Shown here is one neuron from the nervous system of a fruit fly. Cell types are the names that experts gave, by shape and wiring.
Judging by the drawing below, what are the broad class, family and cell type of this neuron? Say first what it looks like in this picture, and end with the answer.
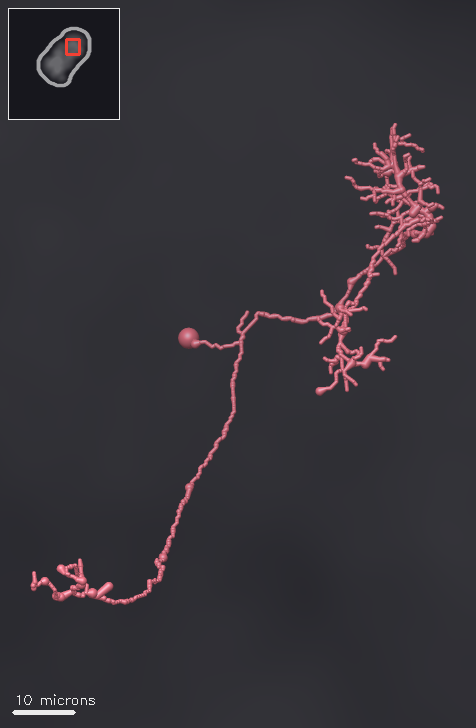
Its cell body lies in the middle of the picture. By the scale bar it is about 80 microns tall in this view. Dozens of branch ends can be seen. This is a visual projection neuron. Its family is LLPC. It is of cell type LLPC1.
